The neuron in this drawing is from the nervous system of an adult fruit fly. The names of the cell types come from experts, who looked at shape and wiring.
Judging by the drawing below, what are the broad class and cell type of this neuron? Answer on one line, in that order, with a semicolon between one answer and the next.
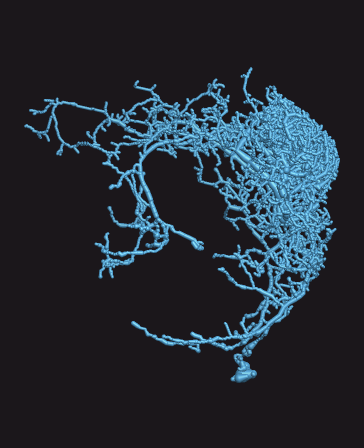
central-brain intrinsic neuron; PVLP061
